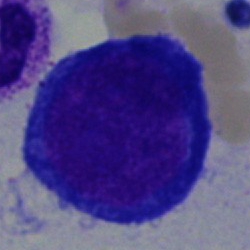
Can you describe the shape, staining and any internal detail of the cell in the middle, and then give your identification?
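Roughly round cell, with fine, evenly spread chromatin and no coarse clumps. Just a narrow rim of deep blue cytoplasm around the nucleus. That's a proerythroblast.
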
